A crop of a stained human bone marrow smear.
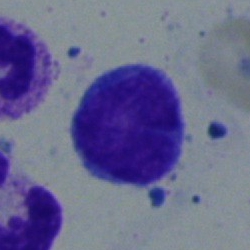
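Blast, the one in the middle of this stained marrow smear. Its edge is smooth with no projections, and the chromatin is deep purple-blue, fairly even, no coarse clumps. There are no granules and no vacuoles in it either.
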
